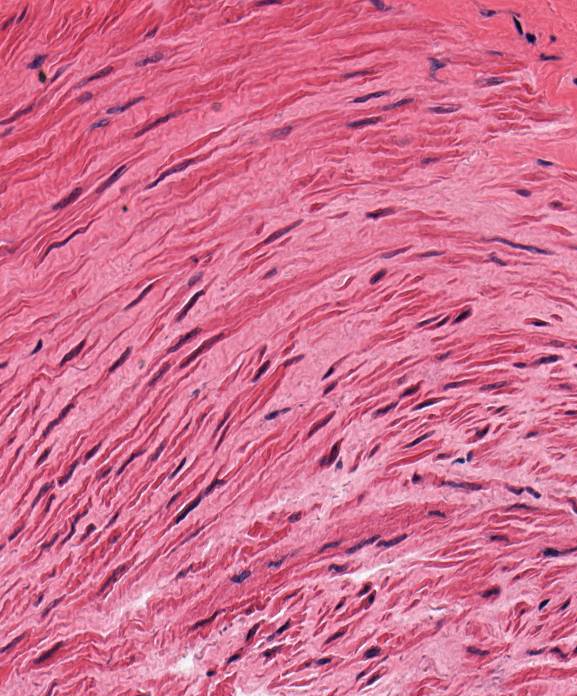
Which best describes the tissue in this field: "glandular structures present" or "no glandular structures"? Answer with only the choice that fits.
No glandular structures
